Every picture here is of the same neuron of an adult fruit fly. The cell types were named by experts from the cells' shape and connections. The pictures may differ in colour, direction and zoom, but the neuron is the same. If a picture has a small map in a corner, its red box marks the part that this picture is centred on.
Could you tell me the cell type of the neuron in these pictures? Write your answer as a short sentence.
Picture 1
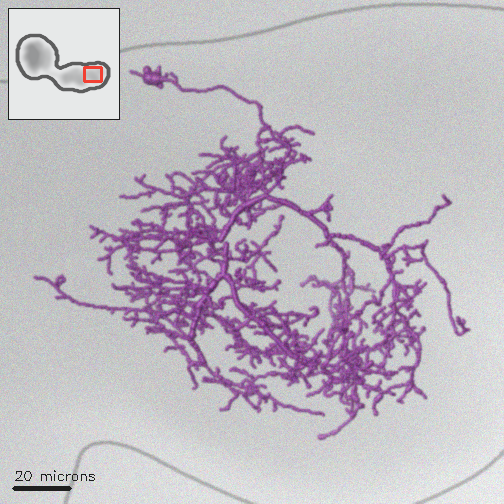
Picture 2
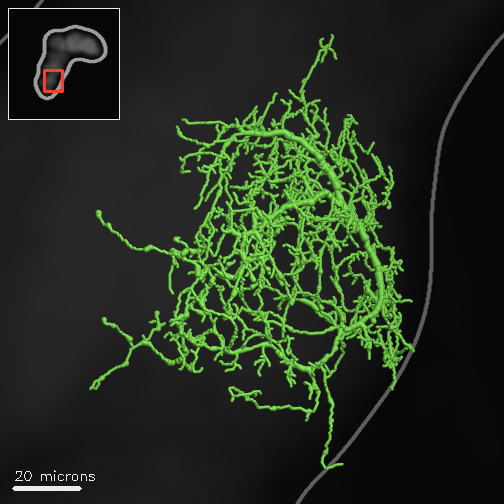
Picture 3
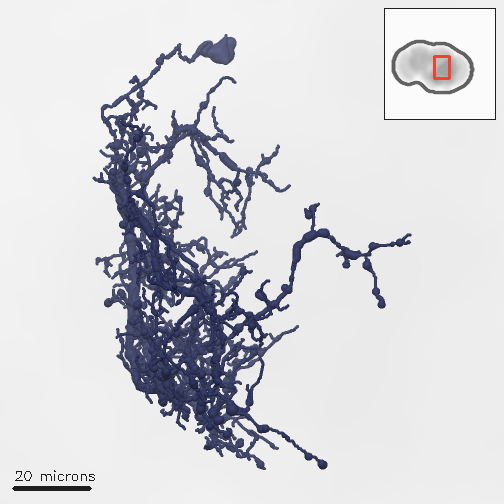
The cell type is IN17A022.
